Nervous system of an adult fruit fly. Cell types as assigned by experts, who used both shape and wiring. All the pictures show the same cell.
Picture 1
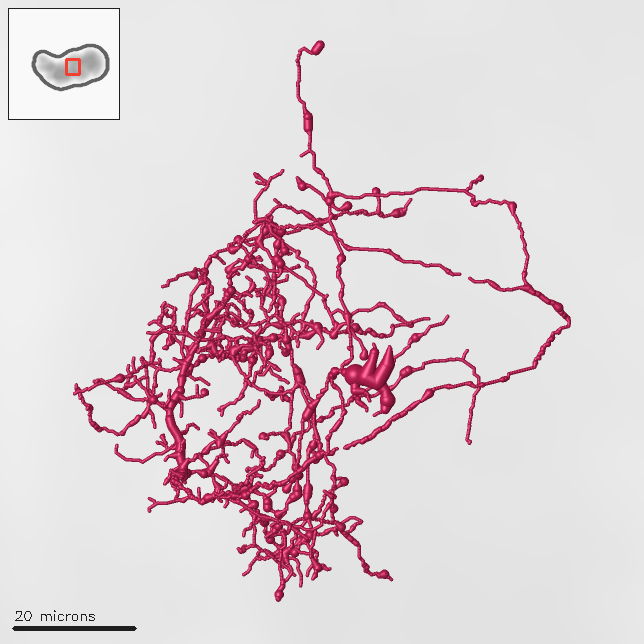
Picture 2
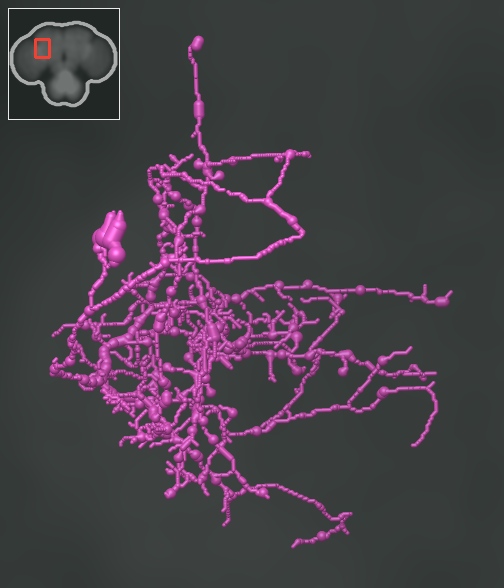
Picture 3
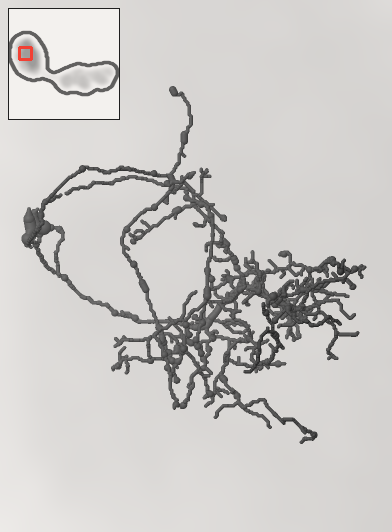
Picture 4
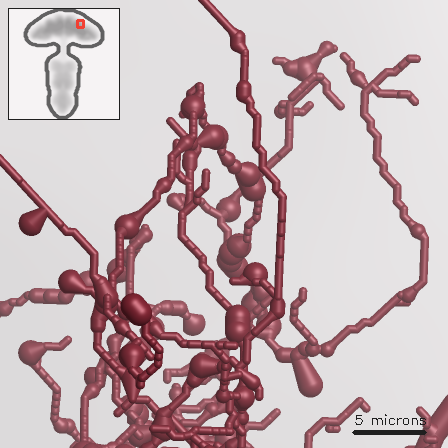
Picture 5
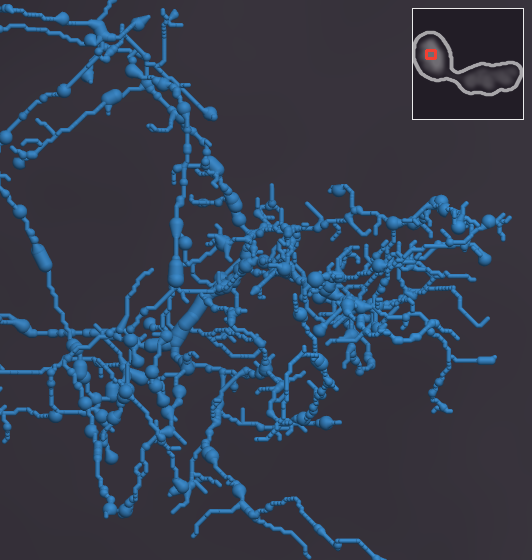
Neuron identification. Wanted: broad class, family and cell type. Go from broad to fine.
central-brain intrinsic neuron; hemilineage VLPa1_lateral; AVLP283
